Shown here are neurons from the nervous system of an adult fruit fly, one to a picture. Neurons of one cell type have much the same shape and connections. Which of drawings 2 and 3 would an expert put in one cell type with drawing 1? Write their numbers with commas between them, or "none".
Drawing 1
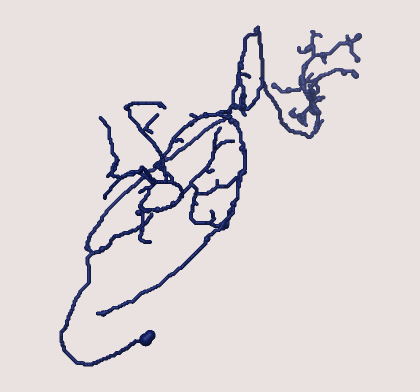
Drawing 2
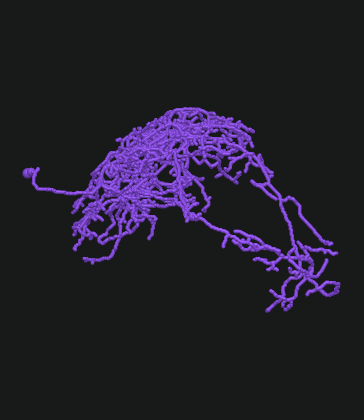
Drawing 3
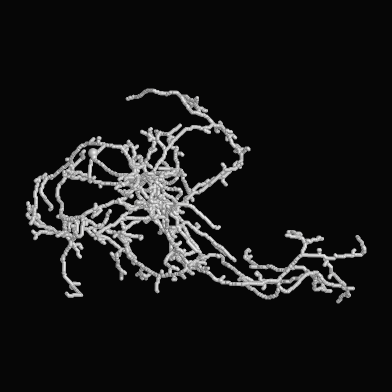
none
